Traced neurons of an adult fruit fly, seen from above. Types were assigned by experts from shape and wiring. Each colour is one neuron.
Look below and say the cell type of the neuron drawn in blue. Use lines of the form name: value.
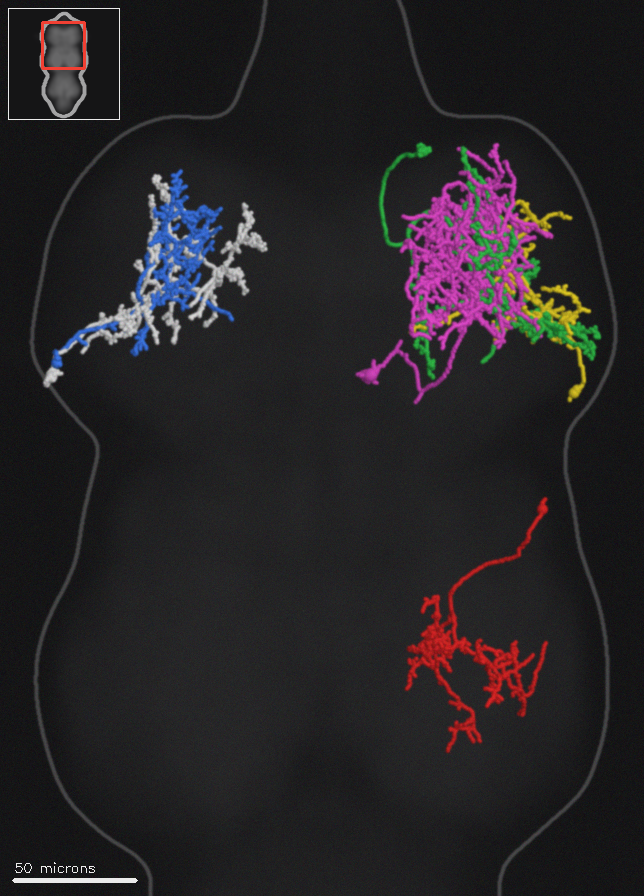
cell type: IN20A.22A052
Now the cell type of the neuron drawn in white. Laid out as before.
cell type: IN20A.22A056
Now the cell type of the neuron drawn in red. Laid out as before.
cell type: IN09A033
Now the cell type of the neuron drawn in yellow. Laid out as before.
cell type: IN20A.22A071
